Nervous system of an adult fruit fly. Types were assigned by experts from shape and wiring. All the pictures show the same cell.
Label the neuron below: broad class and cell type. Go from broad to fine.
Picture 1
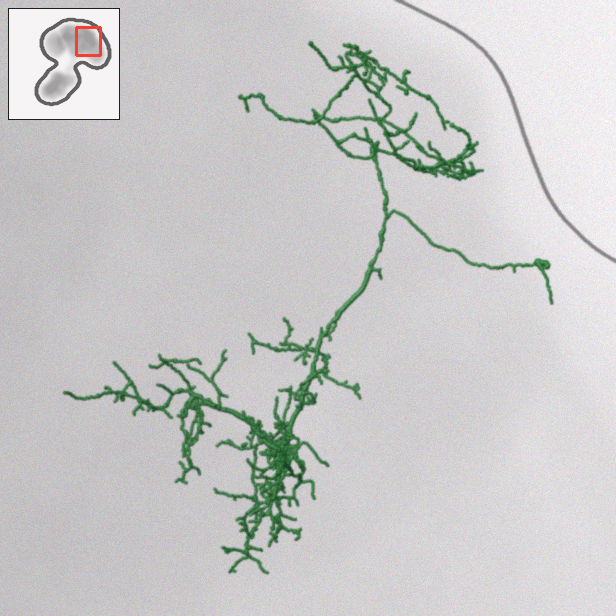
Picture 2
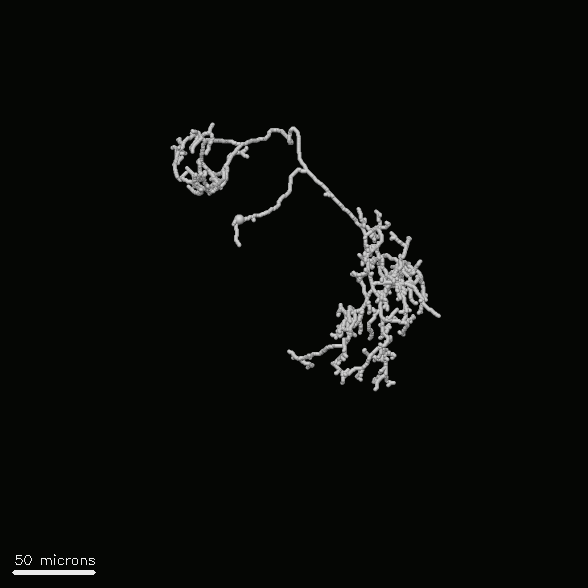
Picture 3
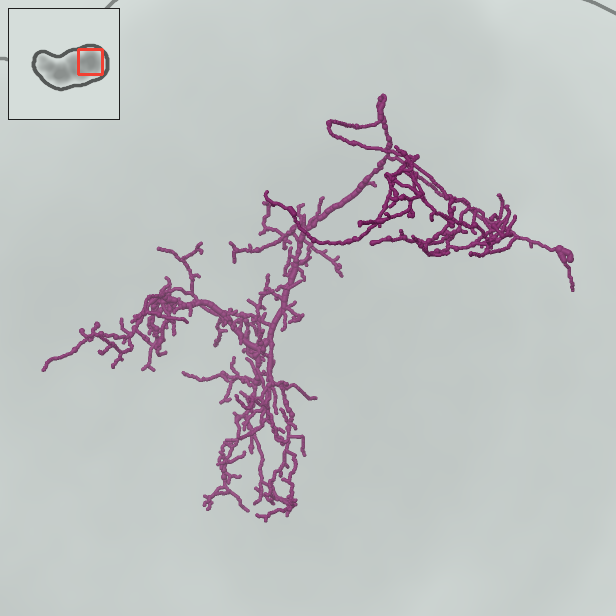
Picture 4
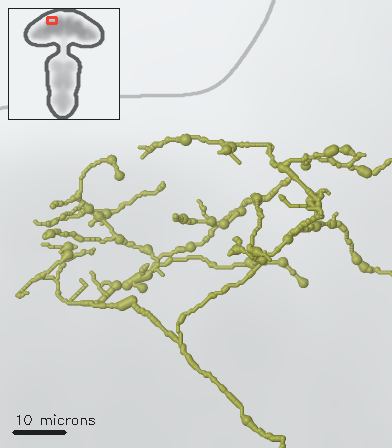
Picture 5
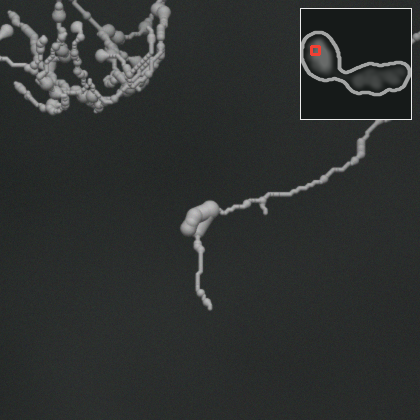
central-brain intrinsic neuron; AOTU065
